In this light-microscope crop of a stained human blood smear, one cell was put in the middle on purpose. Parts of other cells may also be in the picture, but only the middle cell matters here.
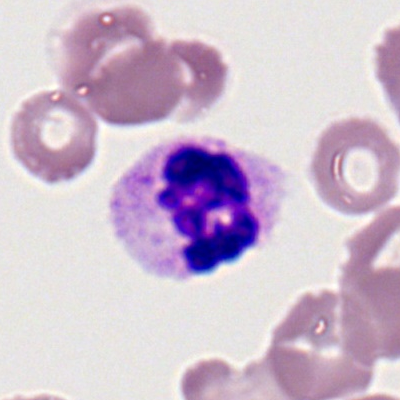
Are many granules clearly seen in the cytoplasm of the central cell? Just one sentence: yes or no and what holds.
Yes, the cytoplasm of this cell holds many visible granules.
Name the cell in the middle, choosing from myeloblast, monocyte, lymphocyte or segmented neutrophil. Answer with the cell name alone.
segmented neutrophil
